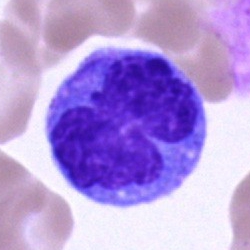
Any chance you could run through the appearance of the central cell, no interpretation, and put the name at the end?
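The cell has a round outline with a smooth border. Its chromatin stains a deep purple throughout the nucleus. A few small clear vacuoles lie in the cytoplasm near the bottom edge, and the cytoplasm shows no coarse granules. The cell is a monocyte.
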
